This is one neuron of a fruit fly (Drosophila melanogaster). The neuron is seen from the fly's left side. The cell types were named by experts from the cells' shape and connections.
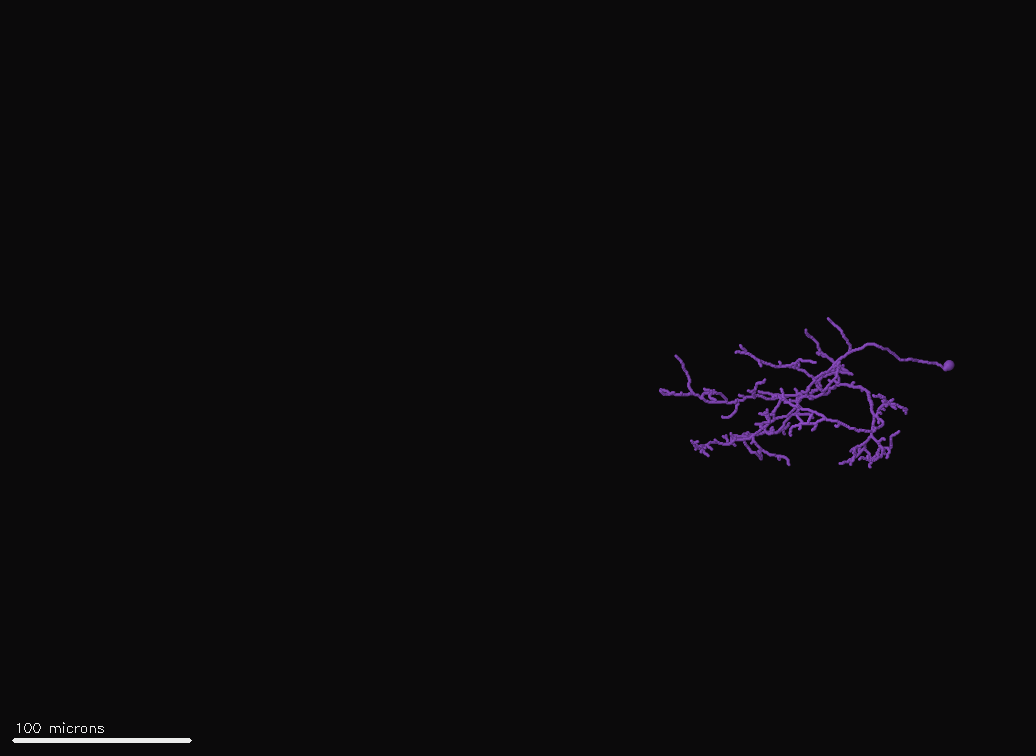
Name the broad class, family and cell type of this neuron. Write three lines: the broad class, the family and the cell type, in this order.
nerve-cord intrinsic neuron
hemilineage 20A.22A
IN20A.22A037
